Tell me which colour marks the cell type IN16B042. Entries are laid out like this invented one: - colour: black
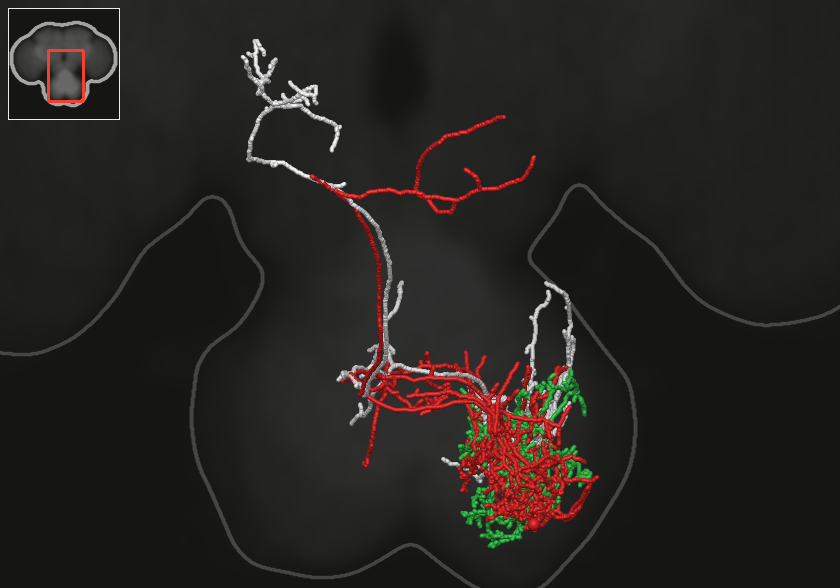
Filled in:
- colour: green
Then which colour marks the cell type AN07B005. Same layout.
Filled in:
- colour: red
